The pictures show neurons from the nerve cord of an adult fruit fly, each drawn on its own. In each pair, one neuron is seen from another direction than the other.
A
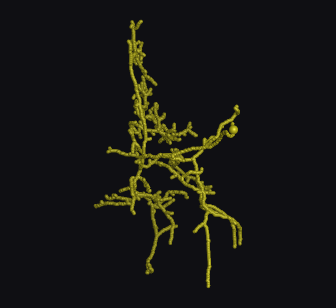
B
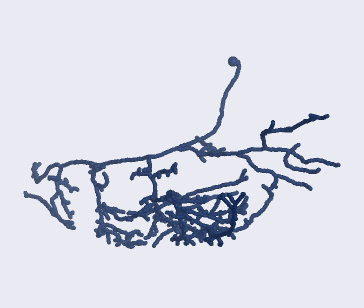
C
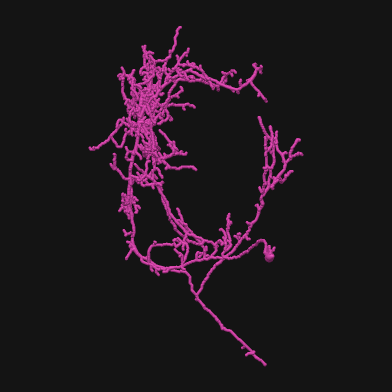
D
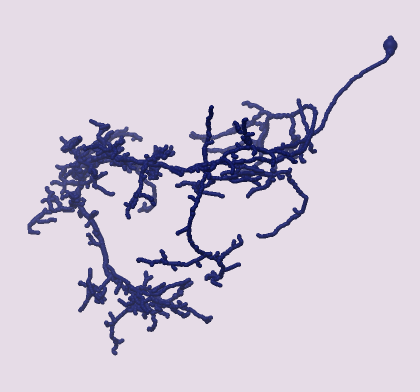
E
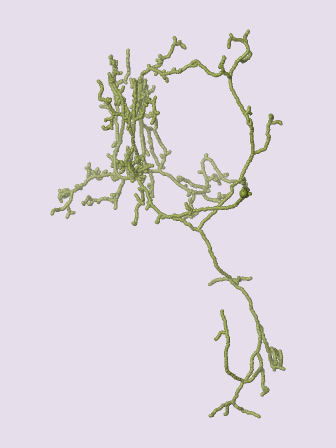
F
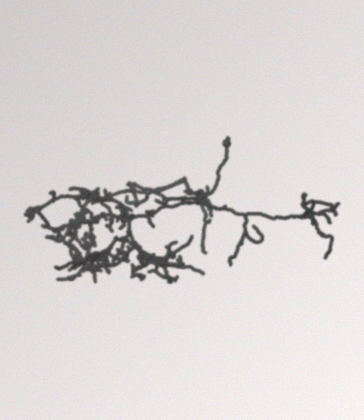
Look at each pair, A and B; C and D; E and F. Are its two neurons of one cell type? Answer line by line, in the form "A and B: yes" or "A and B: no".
A and B: yes
C and D: yes
E and F: yes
